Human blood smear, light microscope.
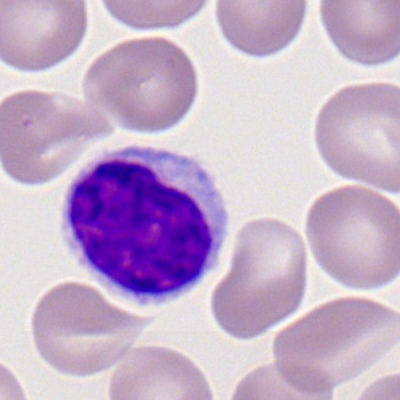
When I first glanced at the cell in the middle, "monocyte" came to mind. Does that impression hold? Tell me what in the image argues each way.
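Two points decide this: the nucleus fills most of the cell, and the cytoplasm is only a narrow rim of pale blue.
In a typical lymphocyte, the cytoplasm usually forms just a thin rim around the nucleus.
The cell is therefore a lymphocyte, not a monocyte. Chromatin: dark purple and coarsely clumped, which speaks for lymphocyte.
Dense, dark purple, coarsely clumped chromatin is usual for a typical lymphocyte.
Nucleoli: none can be seen, which does not count against monocyte.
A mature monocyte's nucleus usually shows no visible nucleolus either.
Remaining items: the outline is roughly round, and the cytoplasm shows no coarse granules.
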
